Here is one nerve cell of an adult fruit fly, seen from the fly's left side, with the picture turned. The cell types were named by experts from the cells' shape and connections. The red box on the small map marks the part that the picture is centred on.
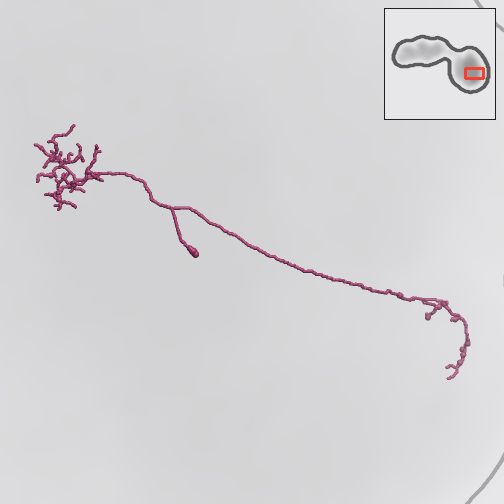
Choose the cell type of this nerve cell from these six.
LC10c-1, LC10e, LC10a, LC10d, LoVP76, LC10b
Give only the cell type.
LC10c-1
